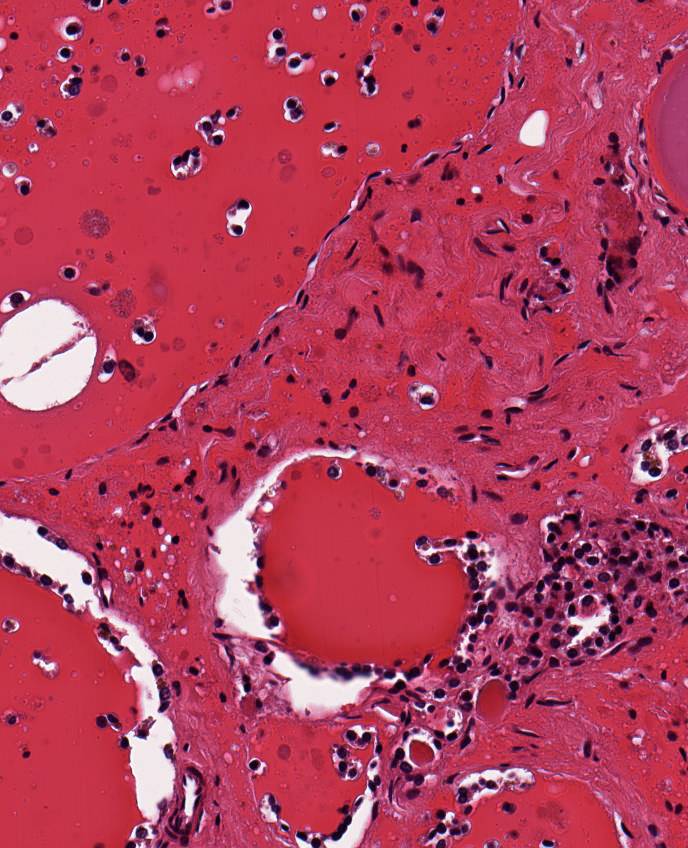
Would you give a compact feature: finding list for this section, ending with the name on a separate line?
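Spaces: large, filling most of the field, with homogeneous bright pink material
Lining: round space in lower middle, single layer of flattened to cuboidal cells, dark nuclei
Stroma: fibrous, in narrower bands between spaces, scattered spindle-shaped nuclei, widest upper right
Fat cells: none
Name: thyroid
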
